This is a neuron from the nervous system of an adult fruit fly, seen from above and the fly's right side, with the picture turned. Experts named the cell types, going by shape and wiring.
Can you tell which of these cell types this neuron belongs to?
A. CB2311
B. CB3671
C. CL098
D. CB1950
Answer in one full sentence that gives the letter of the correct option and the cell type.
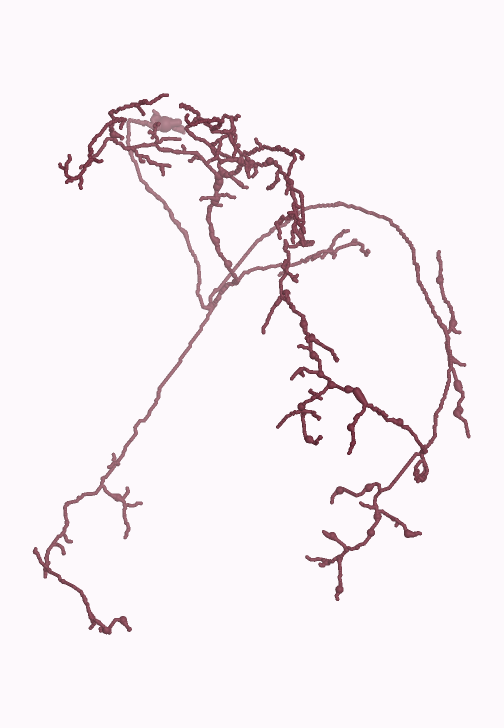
The cell type of the neuron is given by option A, CB2311.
